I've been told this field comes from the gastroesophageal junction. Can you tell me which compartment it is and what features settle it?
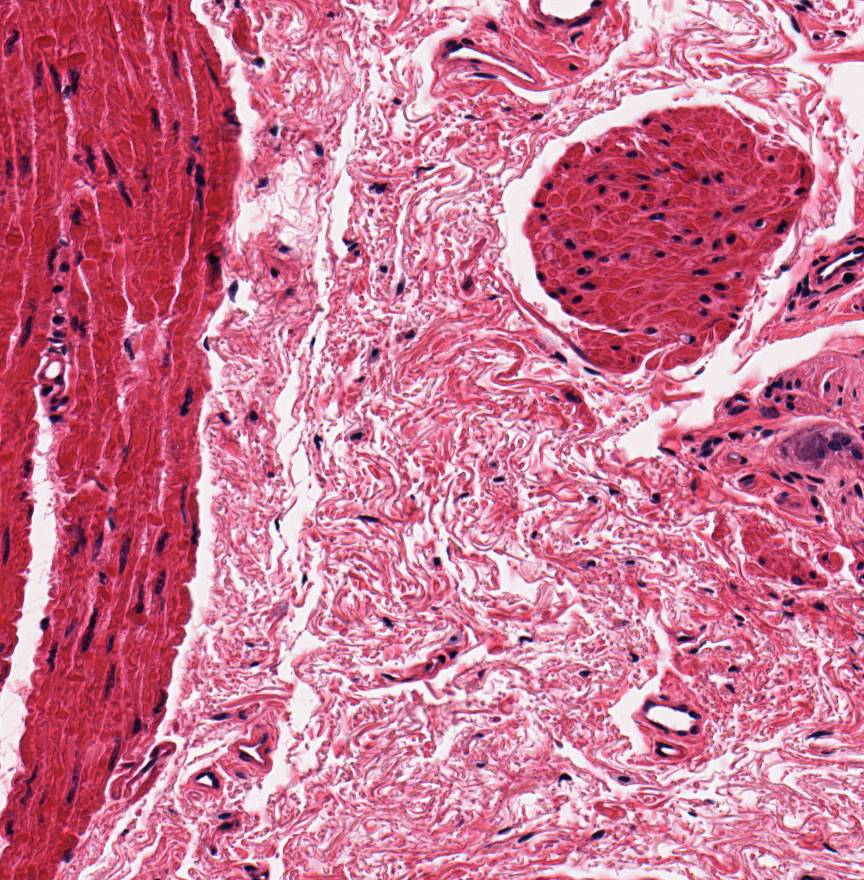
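Loose connective tissue fills the centre of this field. It is made up of wavy pink collagen fibres.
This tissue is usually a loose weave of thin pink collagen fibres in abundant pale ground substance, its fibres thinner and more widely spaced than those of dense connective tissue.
Along the left edge, a broad band of deeply eosinophilic muscle fibres runs from top to bottom, its elongated nuclei lying parallel to the fibres. In the upper right lies a rounded, compact pink bundle with many small dark nuclei, ringed by a clear gap.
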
